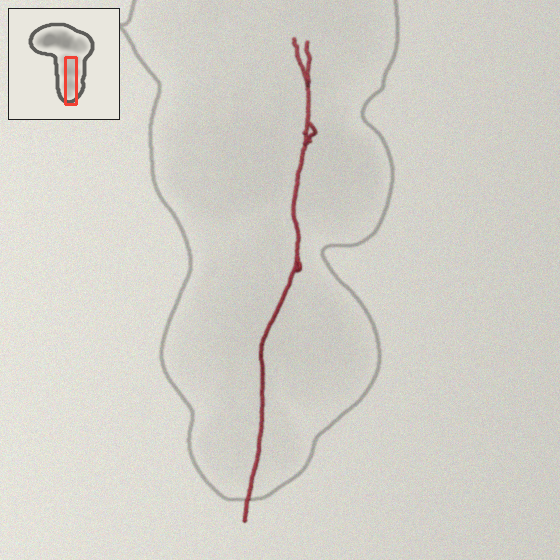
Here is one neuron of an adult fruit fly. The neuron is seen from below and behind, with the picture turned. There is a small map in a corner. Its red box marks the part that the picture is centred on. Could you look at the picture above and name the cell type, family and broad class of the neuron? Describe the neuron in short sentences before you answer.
The drawing shows no cell body. It has a dozen or fewer branch ends. The cell type is SNpp01. The name of its family is class mechanosensory proprioceptive. This is a sensory neuron entering the nerve cord.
